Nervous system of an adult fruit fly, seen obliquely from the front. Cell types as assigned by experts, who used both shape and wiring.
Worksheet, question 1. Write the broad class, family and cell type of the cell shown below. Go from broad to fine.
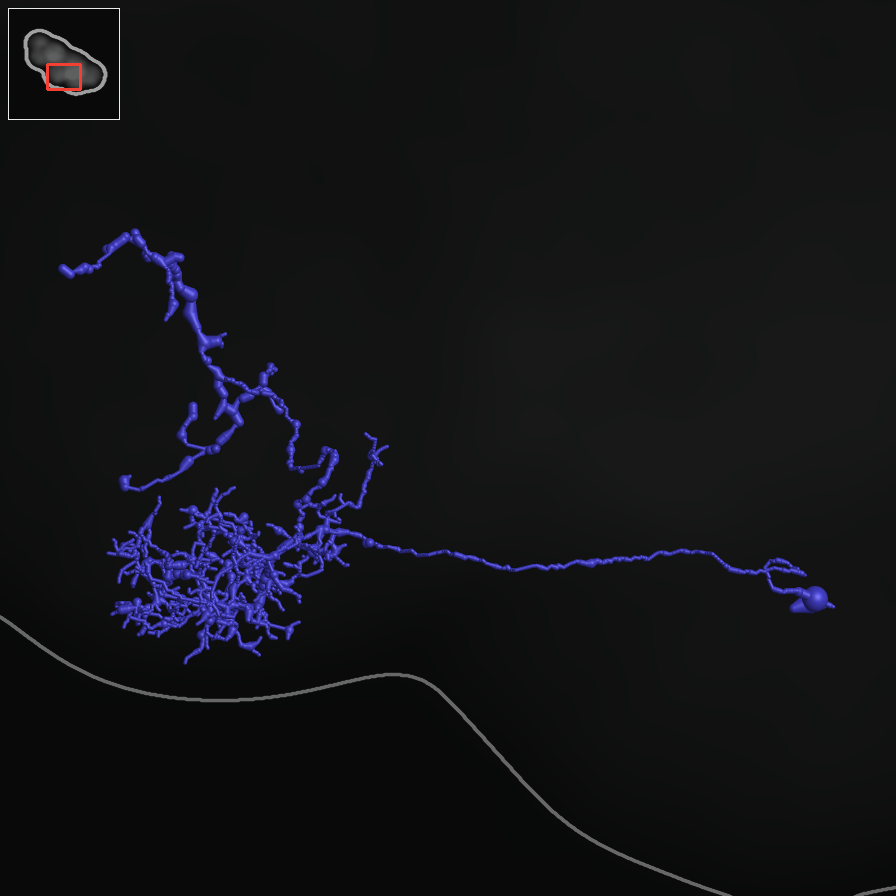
nerve-cord intrinsic neuron; hemilineage 14A; IN14A015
